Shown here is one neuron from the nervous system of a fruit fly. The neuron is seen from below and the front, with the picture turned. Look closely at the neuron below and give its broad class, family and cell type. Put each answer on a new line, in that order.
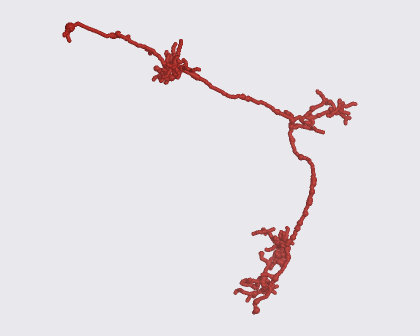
optic-lobe intrinsic neuron
TmY
TmY17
